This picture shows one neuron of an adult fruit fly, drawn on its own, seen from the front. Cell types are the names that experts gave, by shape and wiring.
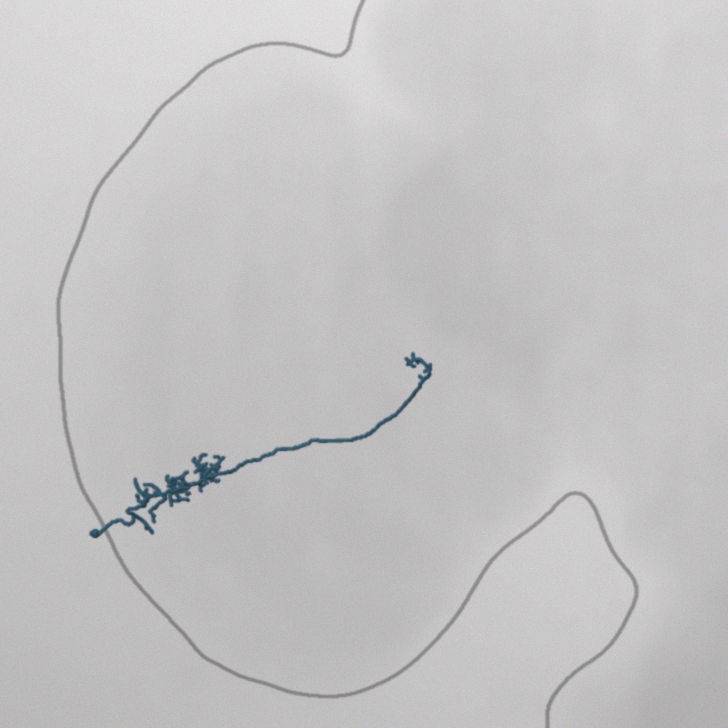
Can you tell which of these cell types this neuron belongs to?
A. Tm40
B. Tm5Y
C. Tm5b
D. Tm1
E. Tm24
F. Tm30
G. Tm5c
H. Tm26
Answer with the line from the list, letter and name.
G. Tm5c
